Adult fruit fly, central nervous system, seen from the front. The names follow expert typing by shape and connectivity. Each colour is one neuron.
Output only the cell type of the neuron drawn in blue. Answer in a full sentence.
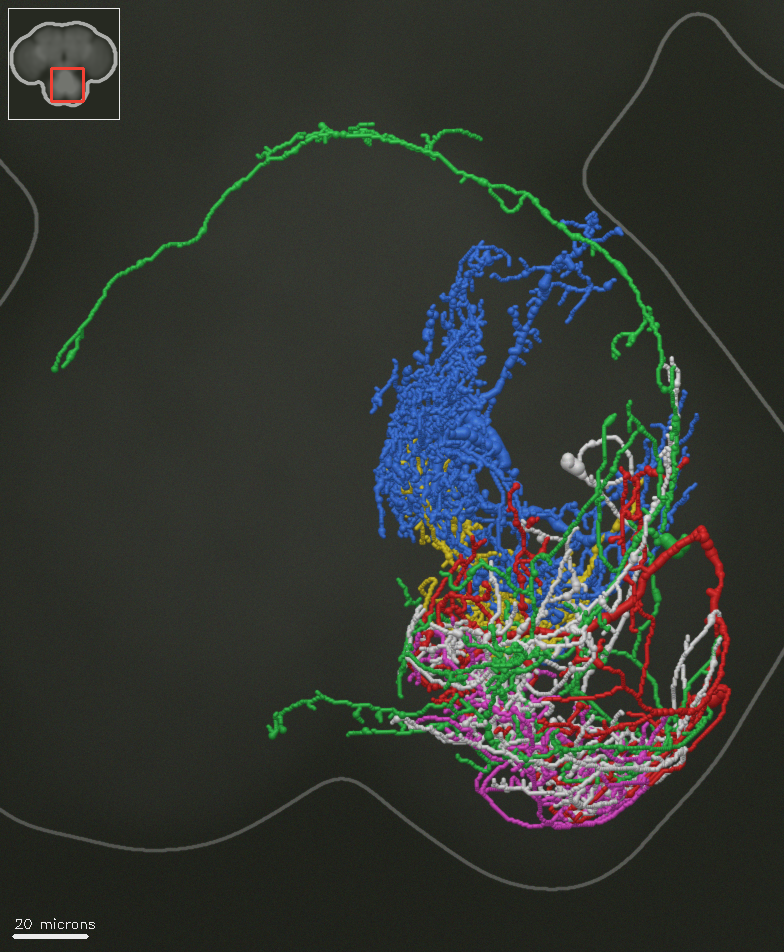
The cell type is IN13A007.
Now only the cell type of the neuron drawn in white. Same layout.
The cell type is IN19A042.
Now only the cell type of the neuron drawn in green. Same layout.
The cell type is IN19A056.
